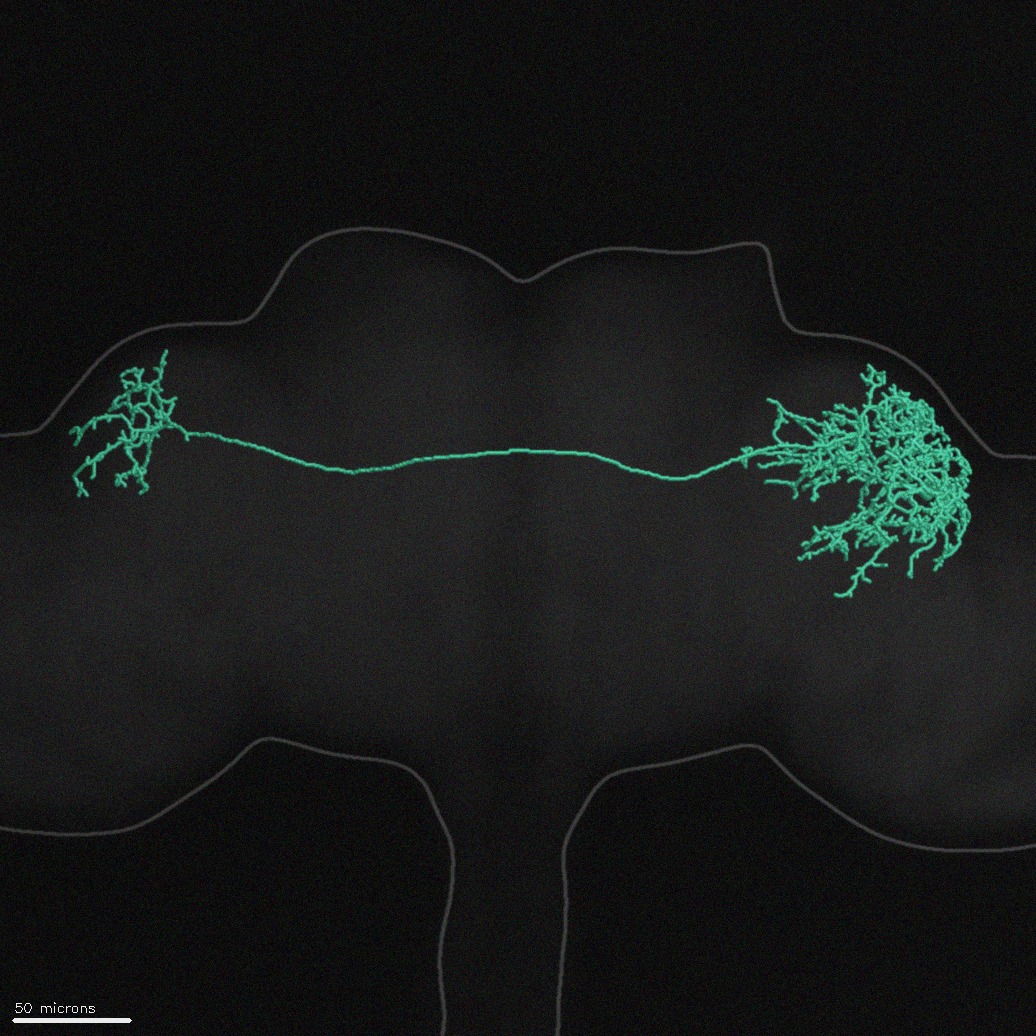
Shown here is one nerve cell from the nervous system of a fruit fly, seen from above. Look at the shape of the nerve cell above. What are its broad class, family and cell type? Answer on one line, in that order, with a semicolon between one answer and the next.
central-brain intrinsic neuron; hemilineage VLPl&p2_lateral; AVLP323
